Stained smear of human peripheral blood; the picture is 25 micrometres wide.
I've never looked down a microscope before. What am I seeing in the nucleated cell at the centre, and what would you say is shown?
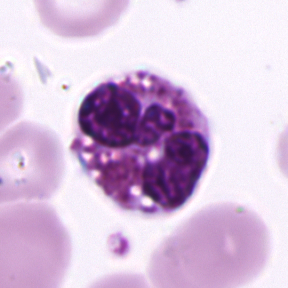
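Start with the nucleus: its chromatin is dark purple and coarsely clumped, and no nucleoli are visible in its lobes. Now the cytoplasm: small pale, unstained spots are scattered through it. The image is slightly blurred, which softens the granule edges. The cell is about 12 micrometres across. It is an eosinophil.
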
